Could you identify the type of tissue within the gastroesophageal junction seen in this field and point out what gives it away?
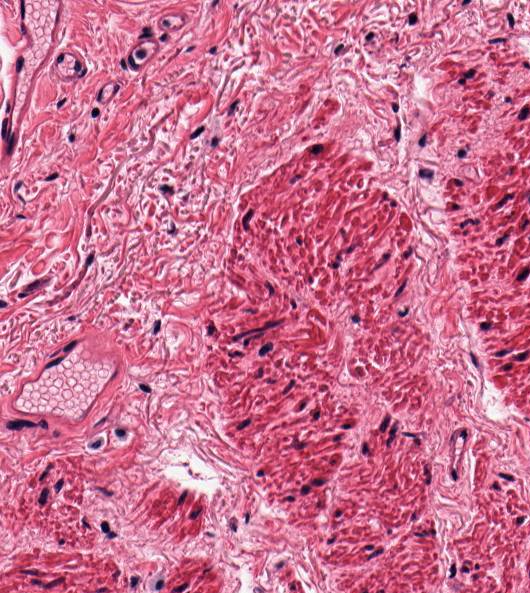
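That's smooth muscle, in irregular bundles across the centre and right with strands of collagenous stroma between. In the big central bundle they're cut mostly across or obliquely, crowding as small pink profiles.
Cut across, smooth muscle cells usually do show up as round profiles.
Their cytoplasm also stains a deeper red than the stroma around them.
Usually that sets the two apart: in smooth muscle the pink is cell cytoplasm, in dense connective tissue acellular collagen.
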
